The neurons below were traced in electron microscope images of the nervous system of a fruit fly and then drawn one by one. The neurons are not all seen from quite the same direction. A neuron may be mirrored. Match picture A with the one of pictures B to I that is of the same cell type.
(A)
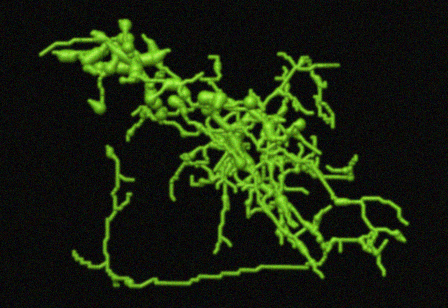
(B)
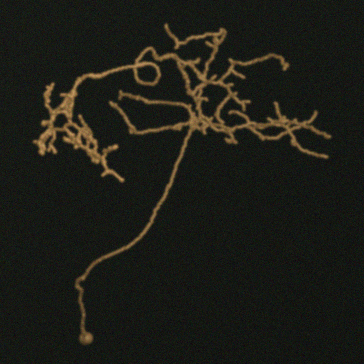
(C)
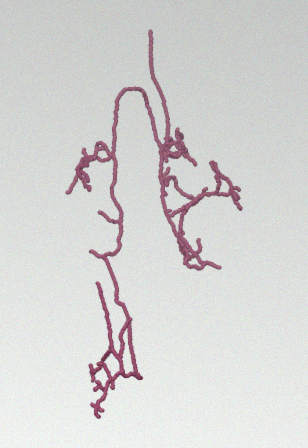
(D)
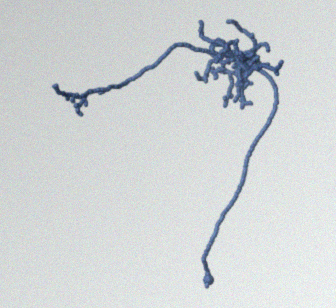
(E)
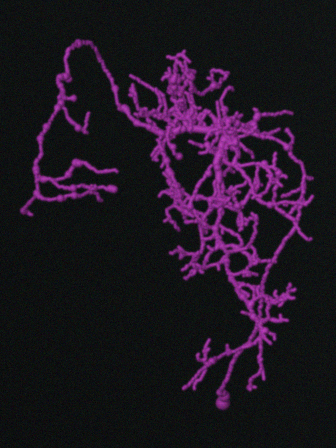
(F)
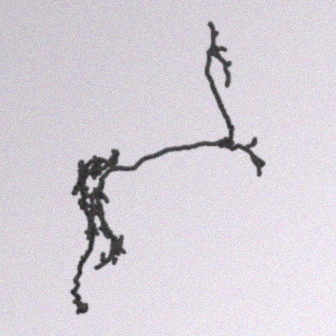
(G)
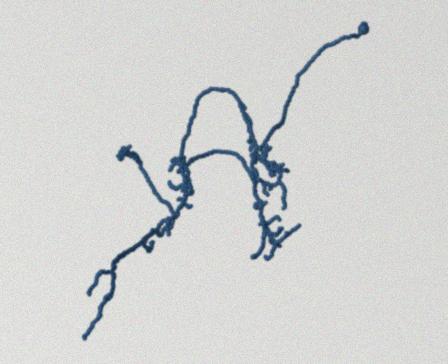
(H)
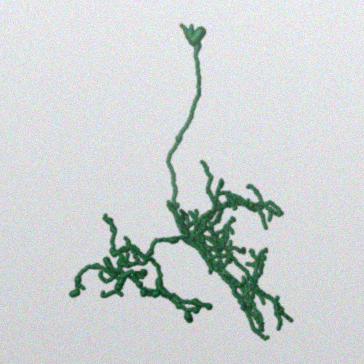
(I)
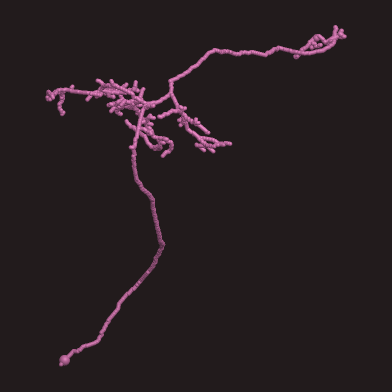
H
